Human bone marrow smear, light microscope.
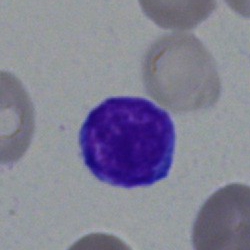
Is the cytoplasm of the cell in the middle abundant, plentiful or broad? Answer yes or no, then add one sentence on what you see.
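No. The cytoplasm is scant, no more than a thin rim at the edge.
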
